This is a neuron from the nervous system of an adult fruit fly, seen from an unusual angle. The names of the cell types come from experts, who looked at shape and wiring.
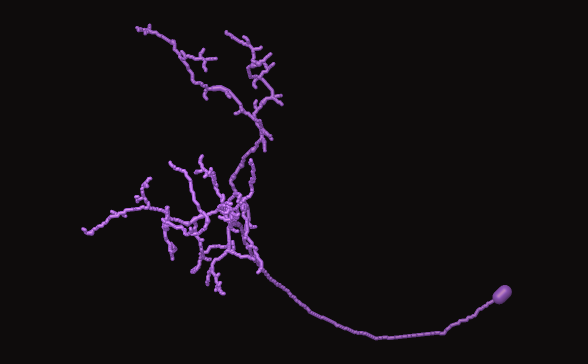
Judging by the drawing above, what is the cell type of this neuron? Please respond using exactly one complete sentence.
Regarding its cell type, the neuron is WED029.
